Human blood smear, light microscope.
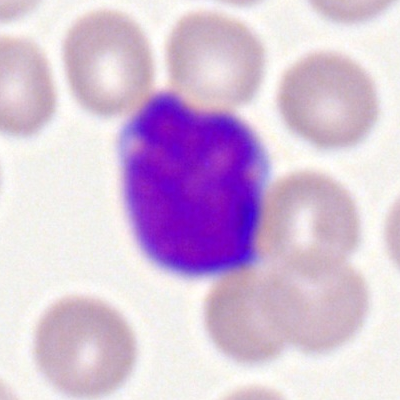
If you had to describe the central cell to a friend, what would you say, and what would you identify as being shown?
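Notice first how the nucleus fills almost the whole cell, leaving only a very thin rim of cytoplasm. What little cytoplasm you can see is pale blue. The nucleus is a single unlobed mass. Its outline is roughly rounded, with a small notch at the top edge. This cell is a myeloblast.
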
